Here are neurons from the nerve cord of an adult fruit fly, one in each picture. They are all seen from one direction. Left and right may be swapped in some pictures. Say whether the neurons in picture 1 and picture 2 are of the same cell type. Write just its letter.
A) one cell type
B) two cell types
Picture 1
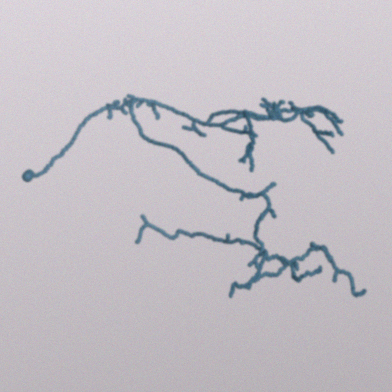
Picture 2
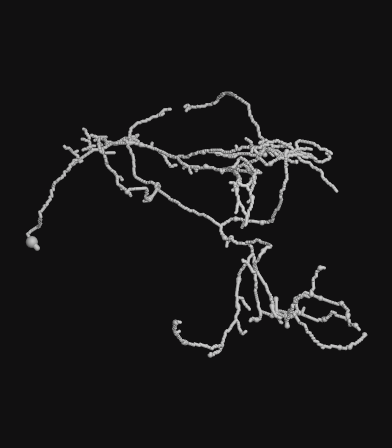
A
